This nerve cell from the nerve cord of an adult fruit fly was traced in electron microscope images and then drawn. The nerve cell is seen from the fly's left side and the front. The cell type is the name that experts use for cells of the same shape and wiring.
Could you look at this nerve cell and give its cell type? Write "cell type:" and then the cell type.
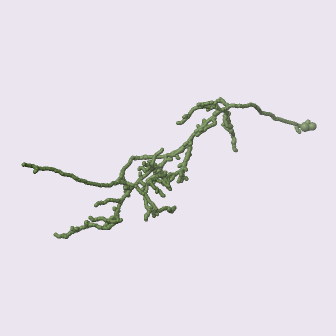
cell type: IN20A.22A059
